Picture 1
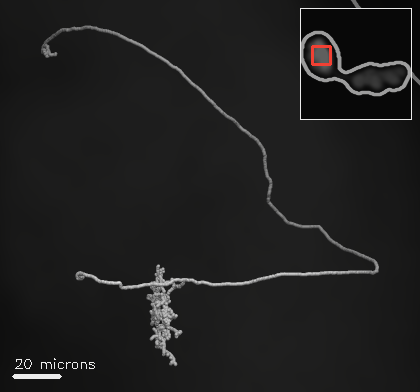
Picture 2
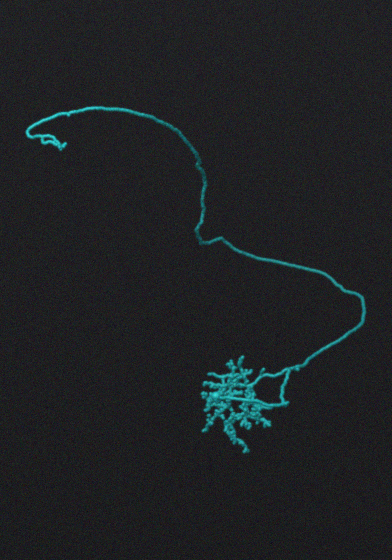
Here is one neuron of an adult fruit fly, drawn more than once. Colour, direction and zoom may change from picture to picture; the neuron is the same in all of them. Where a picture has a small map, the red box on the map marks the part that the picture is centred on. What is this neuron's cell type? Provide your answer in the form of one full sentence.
This neuron counts as a member of the cell type MeTu1.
